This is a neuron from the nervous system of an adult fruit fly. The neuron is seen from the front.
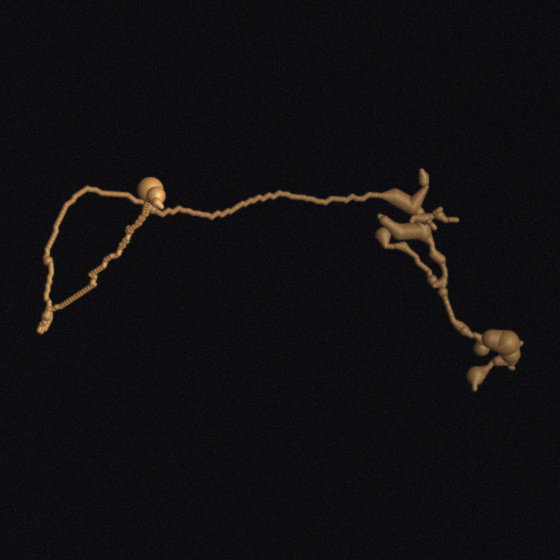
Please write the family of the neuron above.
L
